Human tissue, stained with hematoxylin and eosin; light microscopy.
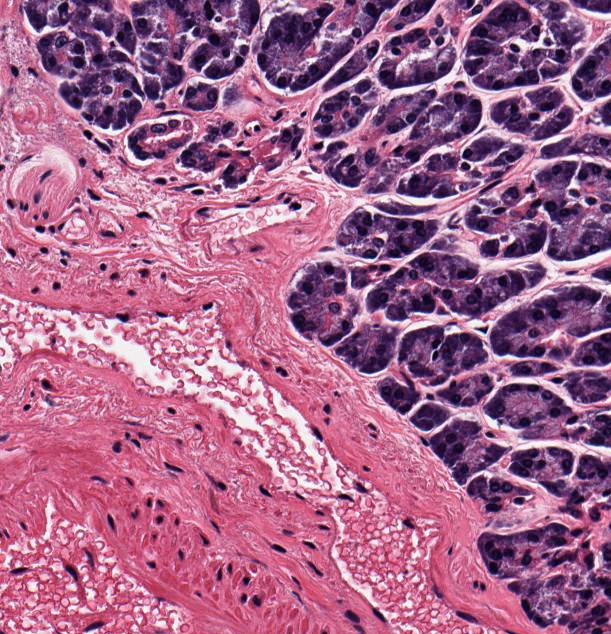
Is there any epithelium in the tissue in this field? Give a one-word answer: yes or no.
Yes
